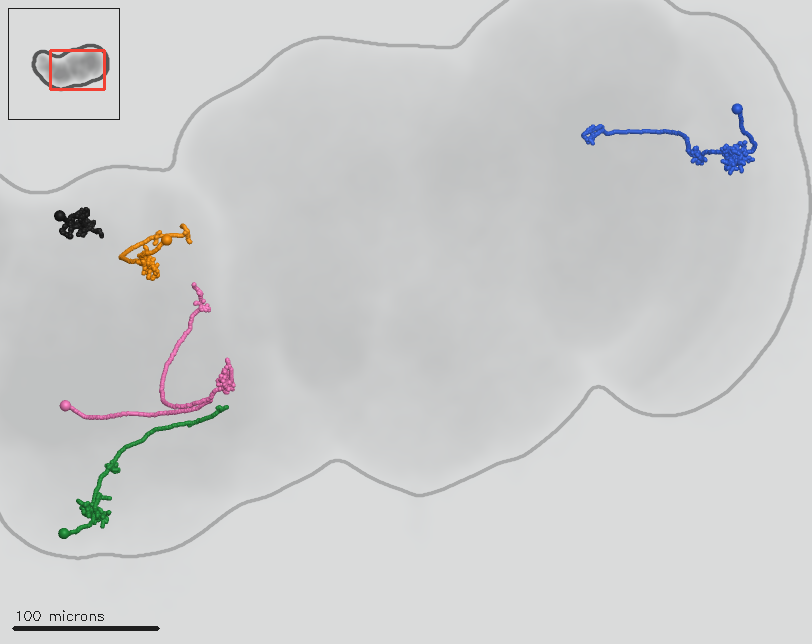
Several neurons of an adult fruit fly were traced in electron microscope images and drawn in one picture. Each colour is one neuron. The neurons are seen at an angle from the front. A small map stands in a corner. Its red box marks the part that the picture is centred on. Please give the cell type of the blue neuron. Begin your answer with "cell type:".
cell type: Tm6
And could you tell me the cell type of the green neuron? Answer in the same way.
cell type: Tm4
